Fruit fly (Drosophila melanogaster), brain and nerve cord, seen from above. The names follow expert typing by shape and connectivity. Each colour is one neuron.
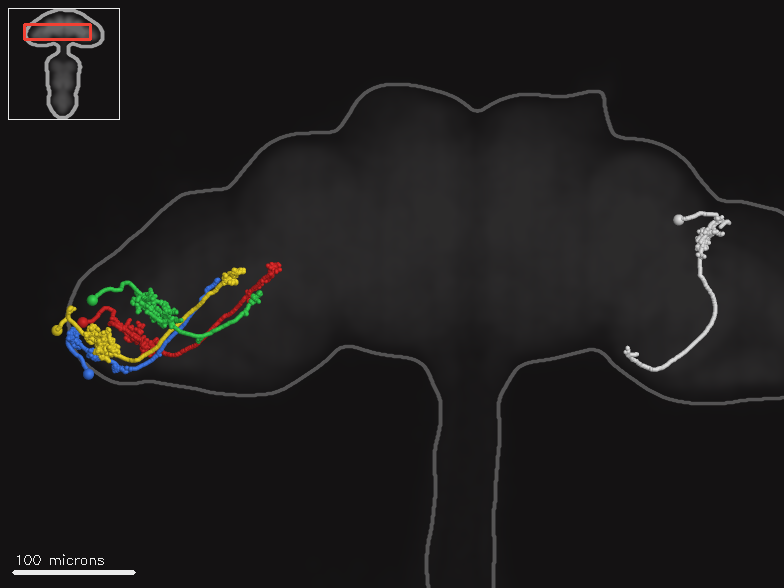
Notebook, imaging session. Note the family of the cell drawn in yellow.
Tm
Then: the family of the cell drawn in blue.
Tm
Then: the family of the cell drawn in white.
Tm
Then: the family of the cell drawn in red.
Tm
